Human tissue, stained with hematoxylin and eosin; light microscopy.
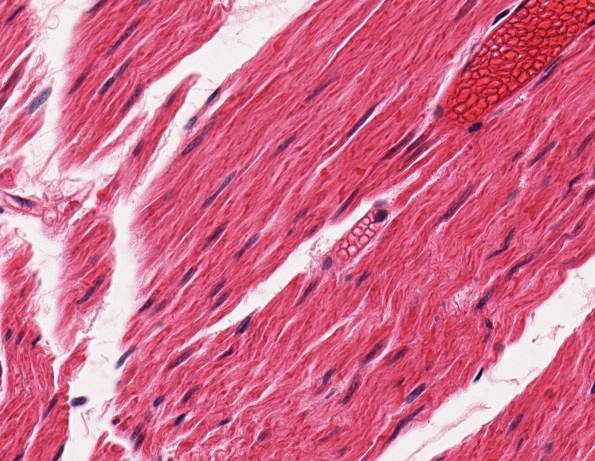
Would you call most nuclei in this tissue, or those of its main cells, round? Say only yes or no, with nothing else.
No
